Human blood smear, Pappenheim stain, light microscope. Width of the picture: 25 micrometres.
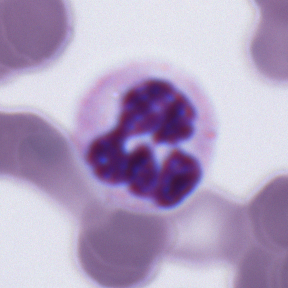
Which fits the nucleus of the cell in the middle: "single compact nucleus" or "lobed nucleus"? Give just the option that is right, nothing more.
Lobed nucleus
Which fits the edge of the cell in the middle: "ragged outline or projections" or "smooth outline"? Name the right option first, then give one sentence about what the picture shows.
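Smooth outline. The cell outline is round and smooth.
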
